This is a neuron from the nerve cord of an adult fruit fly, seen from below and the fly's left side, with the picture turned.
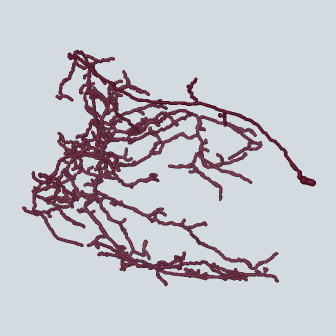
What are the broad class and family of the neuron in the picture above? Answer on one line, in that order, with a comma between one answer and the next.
nerve-cord intrinsic neuron, hemilineage 04B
